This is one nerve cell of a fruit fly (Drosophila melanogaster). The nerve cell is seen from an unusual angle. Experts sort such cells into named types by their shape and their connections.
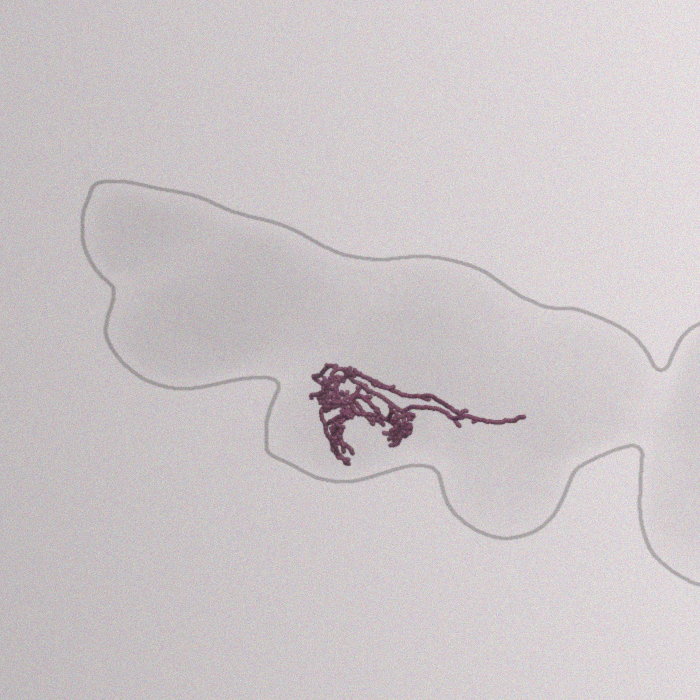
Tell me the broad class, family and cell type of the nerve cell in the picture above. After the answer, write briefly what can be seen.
It is a nerve-cord intrinsic neuron. The family is hemilineage 03A. Its cell type is IN03A030. In this view it is wider than it is tall.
